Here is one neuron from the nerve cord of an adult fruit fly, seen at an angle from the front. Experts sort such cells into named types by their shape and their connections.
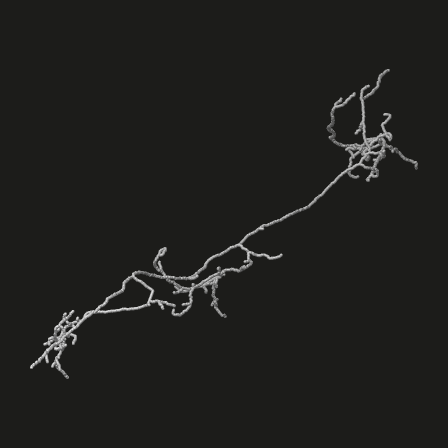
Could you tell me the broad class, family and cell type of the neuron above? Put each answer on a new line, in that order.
descending neuron
hemilineage MX12
DNg95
